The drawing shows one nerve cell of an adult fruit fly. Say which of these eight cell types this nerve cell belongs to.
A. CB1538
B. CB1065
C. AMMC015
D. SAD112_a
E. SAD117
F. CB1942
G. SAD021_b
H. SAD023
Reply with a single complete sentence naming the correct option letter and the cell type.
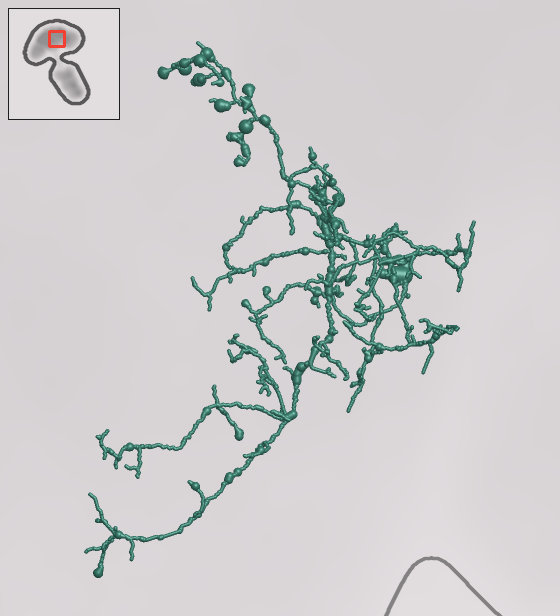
What the nerve cell is, by cell type, is CB1065, option B.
